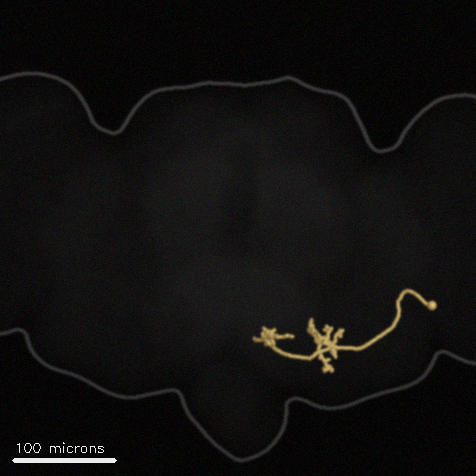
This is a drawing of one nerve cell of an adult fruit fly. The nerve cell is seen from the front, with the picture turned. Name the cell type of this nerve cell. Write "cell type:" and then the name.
cell type: CL018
